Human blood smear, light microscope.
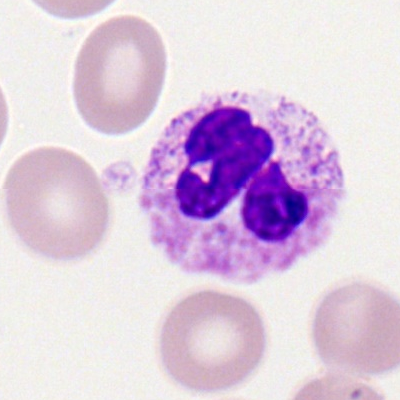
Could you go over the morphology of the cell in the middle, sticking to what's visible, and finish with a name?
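Separate nuclear lobes are joined by narrow connections. Chromatin is dark purple and densely clumped. Cytoplasm is abundant and pale pinkish-lilac, with fine pink-violet granules scattered throughout. Identification: segmented neutrophil.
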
